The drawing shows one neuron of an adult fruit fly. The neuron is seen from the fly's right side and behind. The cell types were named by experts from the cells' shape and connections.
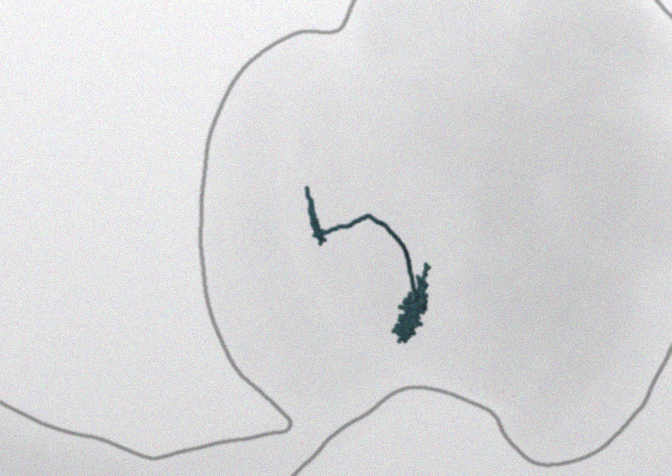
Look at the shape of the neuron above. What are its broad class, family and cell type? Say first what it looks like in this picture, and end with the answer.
In this view it is taller than it is wide. Its broad class is optic-lobe intrinsic neuron. The family is MeLo. Its cell type is MeLo2.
